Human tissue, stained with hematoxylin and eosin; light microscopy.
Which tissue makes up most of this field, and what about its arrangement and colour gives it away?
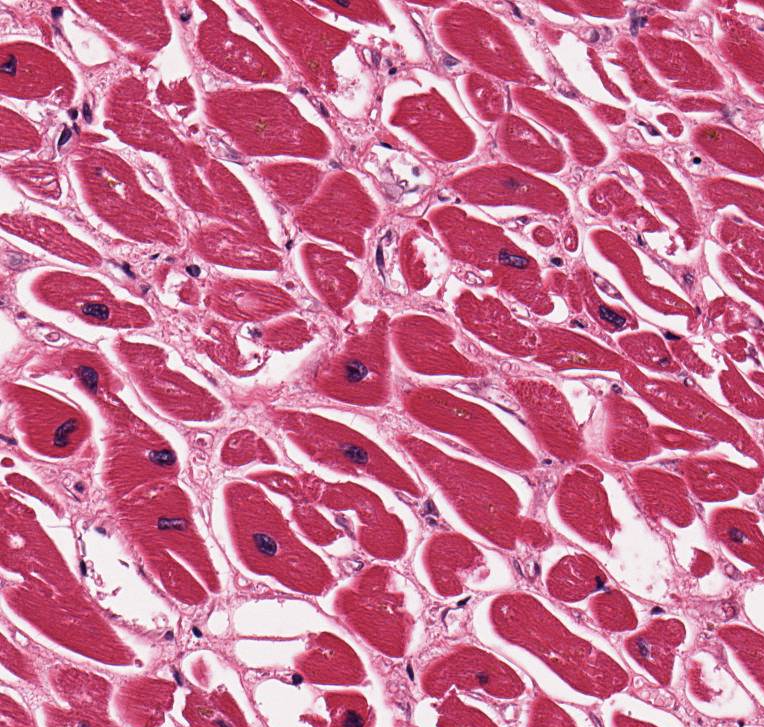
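Myocardium is the tissue here. Notice first that some fibres split into branches joining their neighbours. Between them run thin strands of pale pink loose connective tissue with small capillaries and scattered small dark nuclei.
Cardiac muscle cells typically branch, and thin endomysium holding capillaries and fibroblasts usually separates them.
Fine golden-brown granules sit centrally in several fibres, near the nucleus.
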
